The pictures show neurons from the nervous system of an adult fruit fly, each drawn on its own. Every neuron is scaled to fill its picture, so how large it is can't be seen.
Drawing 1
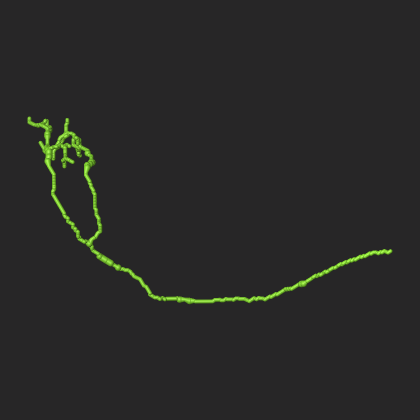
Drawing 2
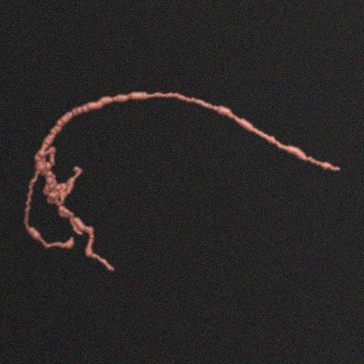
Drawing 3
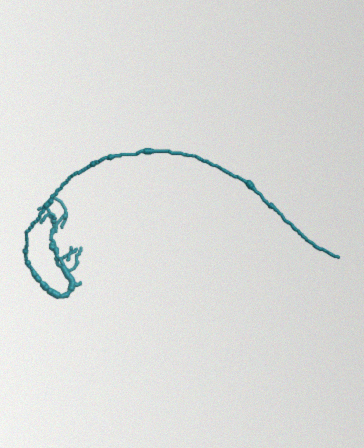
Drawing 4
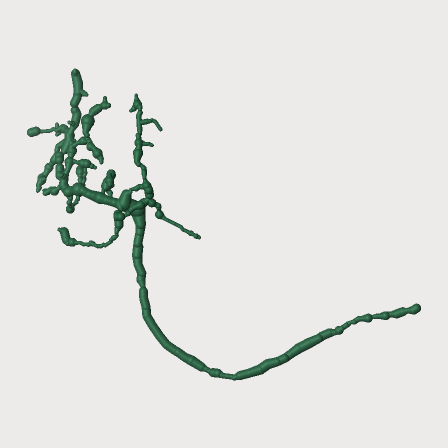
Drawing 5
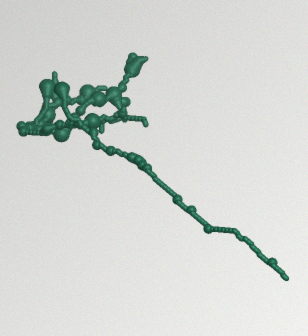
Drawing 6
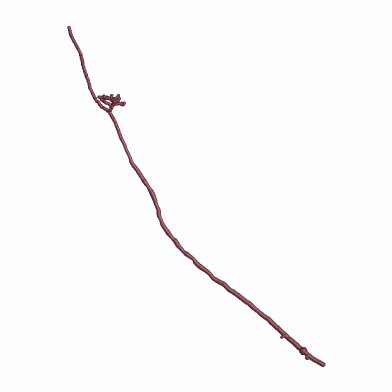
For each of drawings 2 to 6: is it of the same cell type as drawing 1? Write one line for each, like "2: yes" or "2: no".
2: yes
3: yes
4: yes
5: no
6: no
